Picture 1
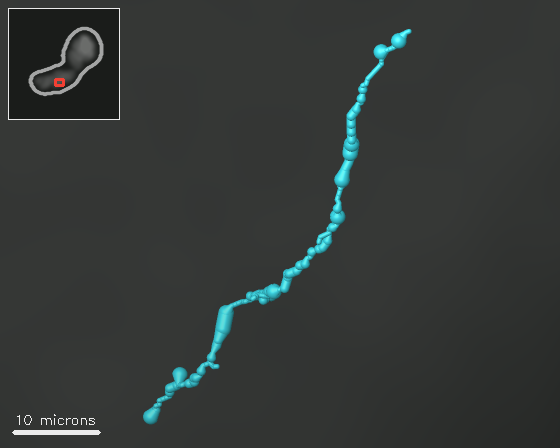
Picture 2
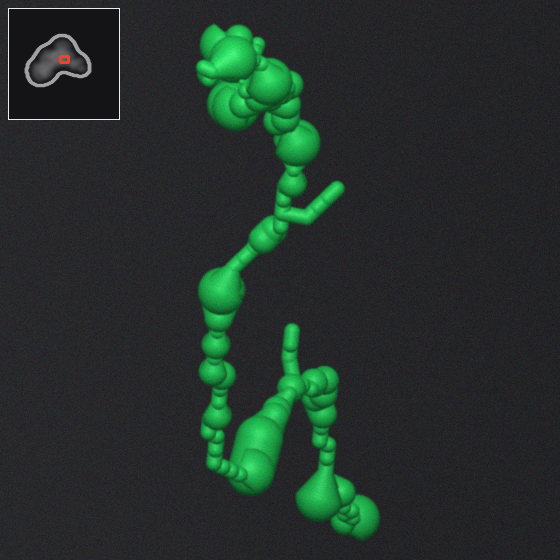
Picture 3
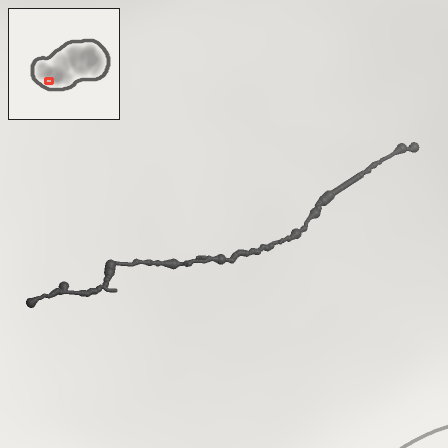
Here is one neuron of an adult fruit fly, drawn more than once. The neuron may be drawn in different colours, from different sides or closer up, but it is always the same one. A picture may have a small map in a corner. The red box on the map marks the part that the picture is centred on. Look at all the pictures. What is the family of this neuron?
class mechanosensory proprioceptive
